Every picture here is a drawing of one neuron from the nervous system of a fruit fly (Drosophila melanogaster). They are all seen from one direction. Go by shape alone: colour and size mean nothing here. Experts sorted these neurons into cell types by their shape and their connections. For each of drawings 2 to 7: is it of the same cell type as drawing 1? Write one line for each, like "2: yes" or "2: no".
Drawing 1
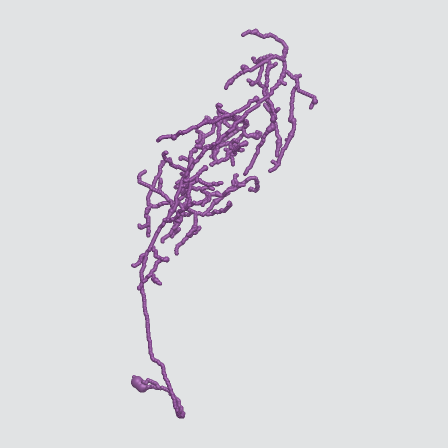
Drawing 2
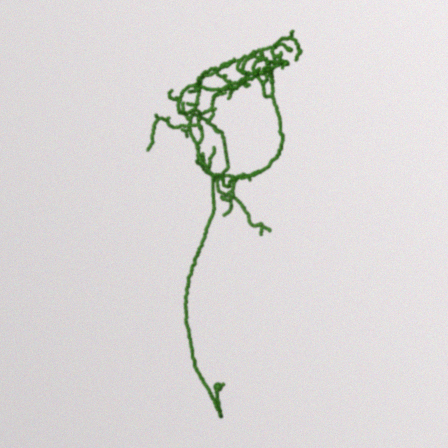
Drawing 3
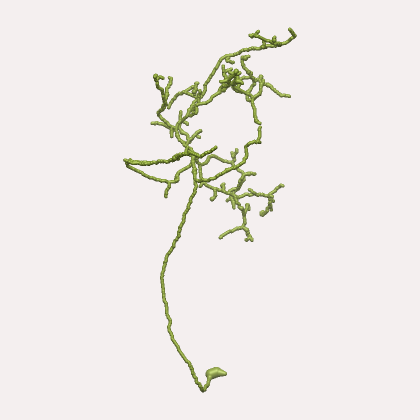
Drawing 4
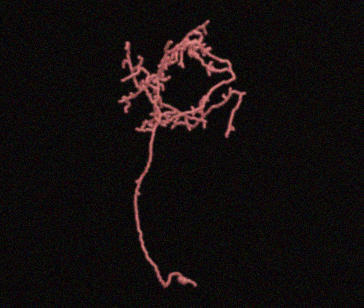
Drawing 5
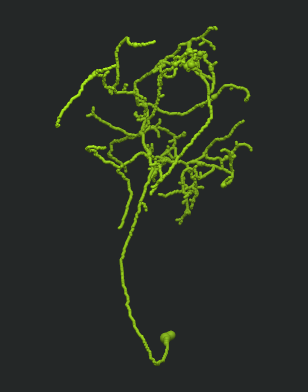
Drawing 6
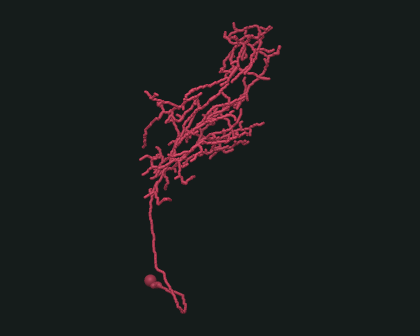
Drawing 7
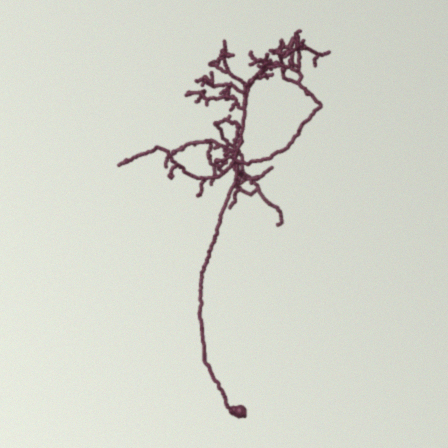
2: no
3: no
4: no
5: no
6: yes
7: no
